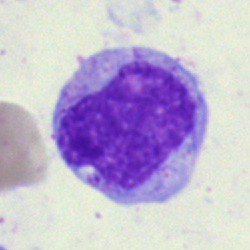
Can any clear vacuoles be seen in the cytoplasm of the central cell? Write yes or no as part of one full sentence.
Yes, the cytoplasm of this cell is vacuolated, with one or more clear vacuoles.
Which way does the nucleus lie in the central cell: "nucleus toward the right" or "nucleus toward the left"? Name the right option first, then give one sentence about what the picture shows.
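Nucleus toward the left. The rim of cytoplasm is wider on the right side of the cell than on the left.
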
